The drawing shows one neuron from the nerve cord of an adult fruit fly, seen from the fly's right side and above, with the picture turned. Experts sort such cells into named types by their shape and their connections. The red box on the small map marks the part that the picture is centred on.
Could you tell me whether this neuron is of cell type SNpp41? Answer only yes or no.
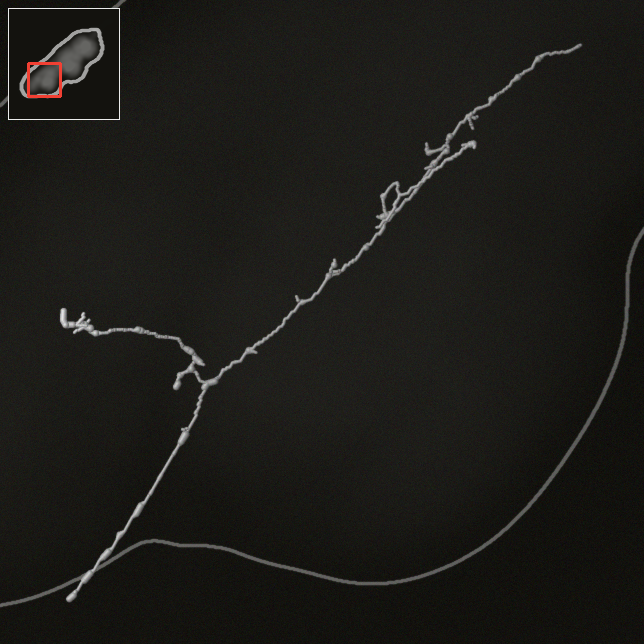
yes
